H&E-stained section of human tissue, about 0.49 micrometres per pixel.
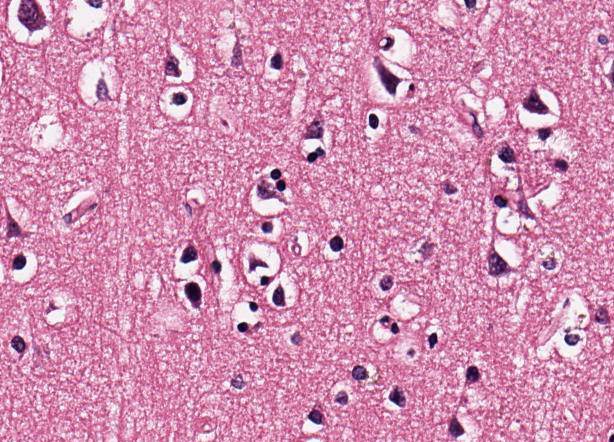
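Cerebral cortex, haematoxylin and eosin. Cells scattered singly or in small groups; no epithelium, glands or other organised units. Pale pink, finely granular and fibrillary neuropil fills the space between cells throughout. Several larger cells shrunken and deeply stained, cytoplasm and nucleus dark purple. Most cells sit within sharply bounded clear empty halos, giving a bubbly look.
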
